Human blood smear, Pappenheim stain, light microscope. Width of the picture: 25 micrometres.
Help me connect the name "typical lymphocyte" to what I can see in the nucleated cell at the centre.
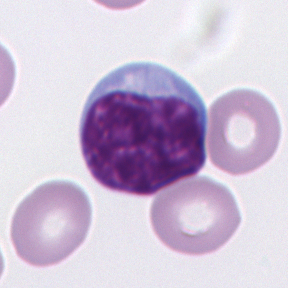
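This cell is a typical lymphocyte. Its nucleus is rounded and not divided into lobes, and its chromatin is coarse and clumped into dark patches. The nucleus measures about 11 by 9 micrometres and fills about 70% of the cell's area.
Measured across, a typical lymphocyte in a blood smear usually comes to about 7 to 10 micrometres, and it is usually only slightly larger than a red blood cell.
Less in keeping is the size here: the cell is about 12 micrometres across, about 1.5 times as wide as a red cell lying whole in the picture.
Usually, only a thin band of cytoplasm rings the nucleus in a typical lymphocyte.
This cell departs from that pattern too, since the nucleus lies toward the bottom of the cell and the cytoplasm forms a crescent above it rather than a ring.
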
